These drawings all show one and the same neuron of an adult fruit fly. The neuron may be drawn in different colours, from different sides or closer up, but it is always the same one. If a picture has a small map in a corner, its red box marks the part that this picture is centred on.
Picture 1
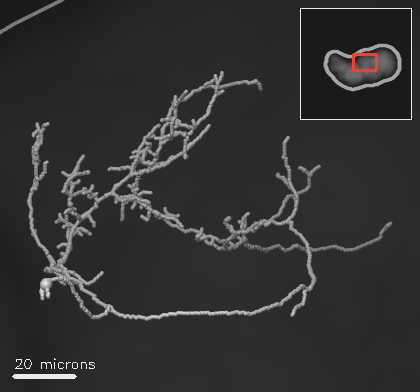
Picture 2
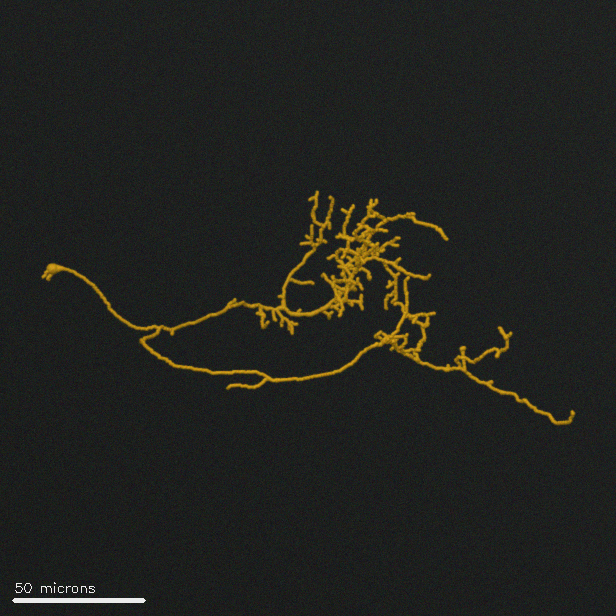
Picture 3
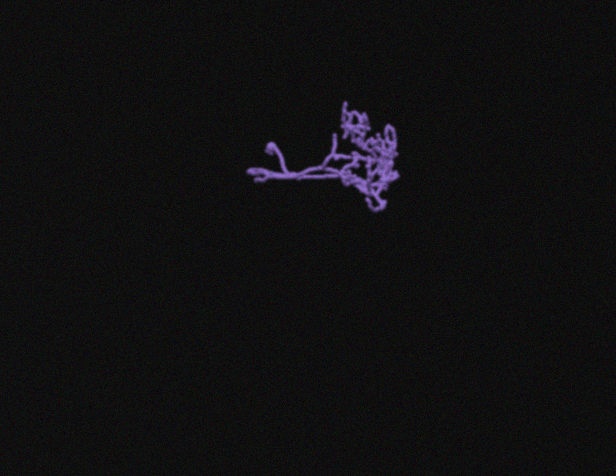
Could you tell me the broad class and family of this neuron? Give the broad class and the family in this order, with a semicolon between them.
central-brain intrinsic neuron; hemilineage SLPav1_medial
